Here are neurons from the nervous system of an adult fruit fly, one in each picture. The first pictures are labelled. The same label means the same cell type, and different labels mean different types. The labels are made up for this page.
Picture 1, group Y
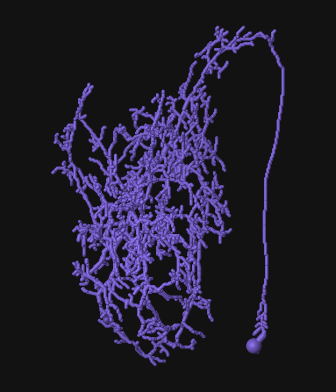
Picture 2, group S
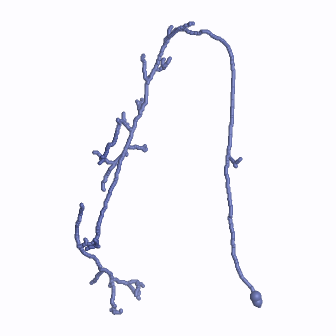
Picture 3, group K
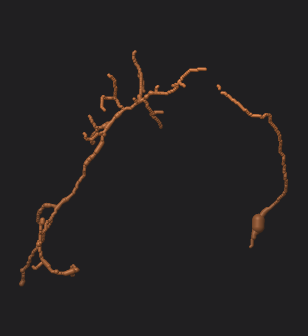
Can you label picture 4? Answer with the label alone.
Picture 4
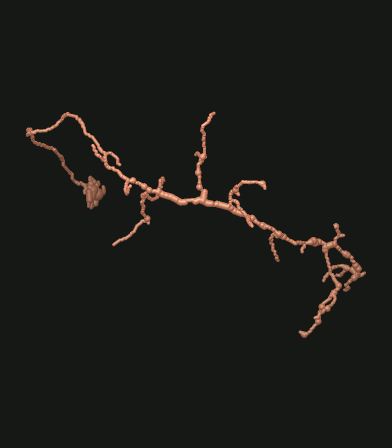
group K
